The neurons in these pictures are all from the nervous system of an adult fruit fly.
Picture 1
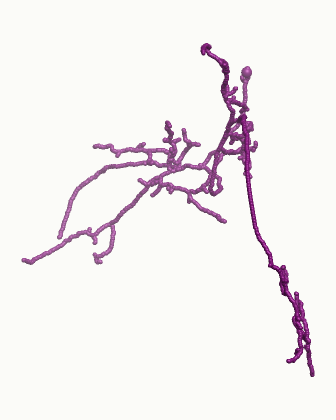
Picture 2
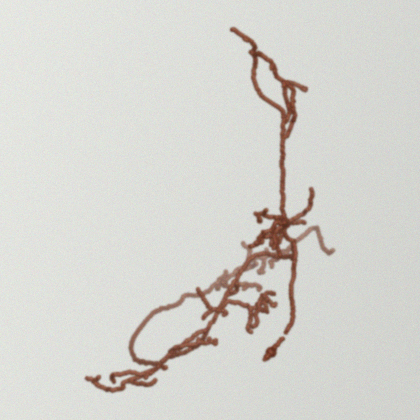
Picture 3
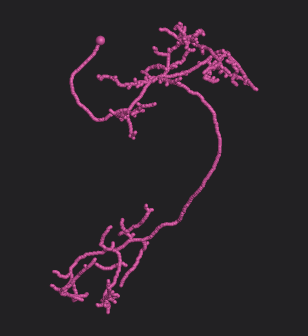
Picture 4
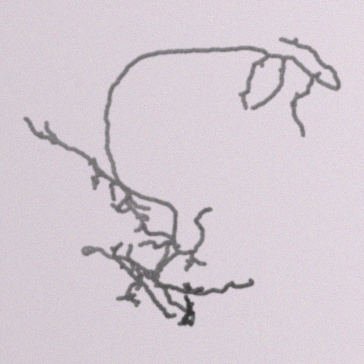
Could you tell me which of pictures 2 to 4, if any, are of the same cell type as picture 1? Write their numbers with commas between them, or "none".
2, 4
